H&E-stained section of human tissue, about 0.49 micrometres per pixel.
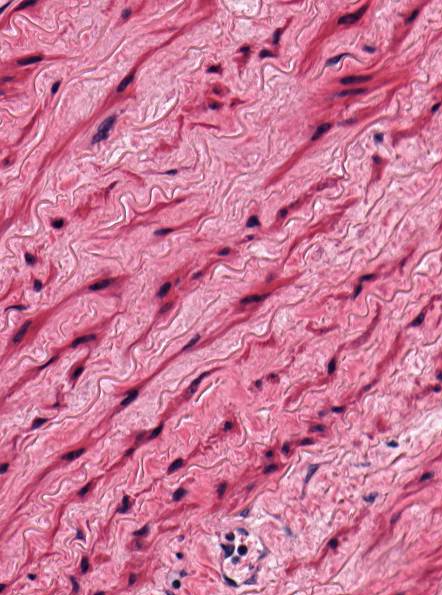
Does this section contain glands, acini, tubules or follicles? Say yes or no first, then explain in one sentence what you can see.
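No. No epithelium, glands or fat cells are present anywhere in the field.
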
